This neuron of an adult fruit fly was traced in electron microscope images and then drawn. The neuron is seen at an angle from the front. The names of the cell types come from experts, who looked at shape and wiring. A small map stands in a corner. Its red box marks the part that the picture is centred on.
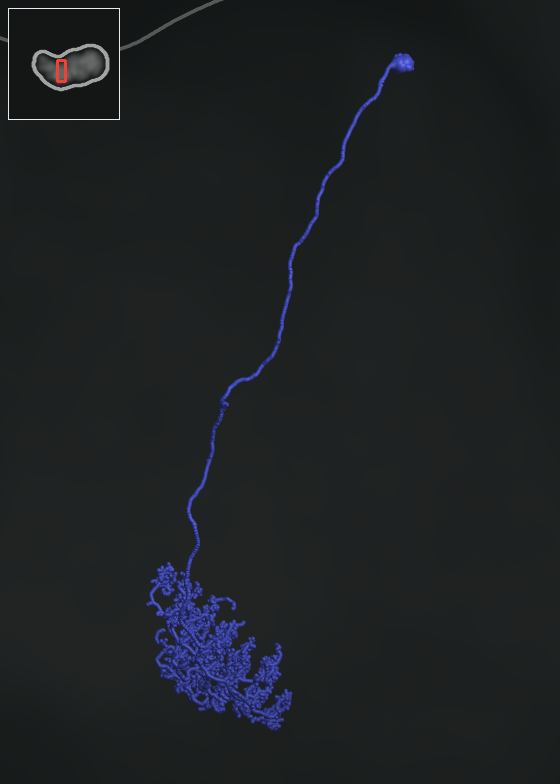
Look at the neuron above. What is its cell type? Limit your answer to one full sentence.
In the scheme of cell types, this neuron is Pm2a.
